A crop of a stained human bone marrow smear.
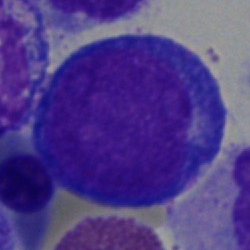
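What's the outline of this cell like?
Round and smooth.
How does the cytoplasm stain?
Deep blue, with a paler crescent on the right side of the nucleus.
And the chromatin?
Finely granular.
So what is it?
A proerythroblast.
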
